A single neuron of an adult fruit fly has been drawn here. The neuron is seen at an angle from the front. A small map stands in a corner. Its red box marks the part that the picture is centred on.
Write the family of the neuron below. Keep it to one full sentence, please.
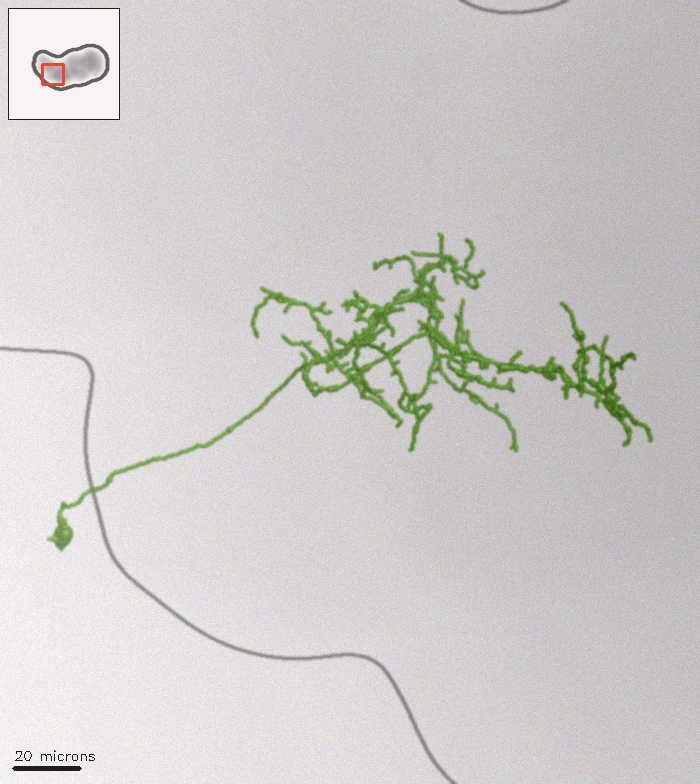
Under the family hemilineage 21A is grouped this neuron.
